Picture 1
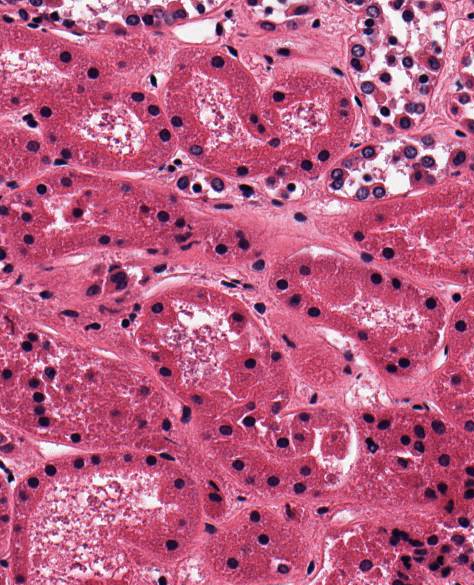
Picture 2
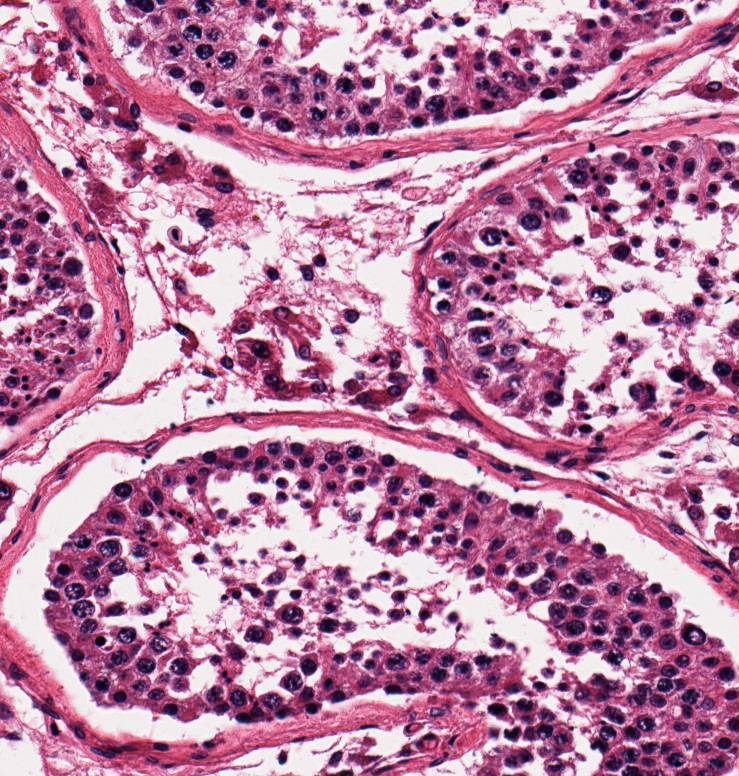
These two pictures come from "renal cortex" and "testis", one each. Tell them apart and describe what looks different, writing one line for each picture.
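Picture 1: renal cortex. The tubules are lined by a single layer of cuboidal to low columnar cells with abundant eosinophilic cytoplasm.
Picture 2: testis. The tubules are lined by a stratified epithelium several cells deep, extending from the wall toward the lumen.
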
